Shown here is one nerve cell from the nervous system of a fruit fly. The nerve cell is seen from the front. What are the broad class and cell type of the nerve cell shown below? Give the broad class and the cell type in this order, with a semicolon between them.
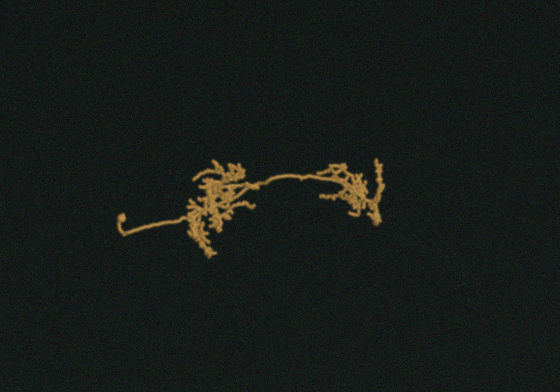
central-brain intrinsic neuron; LAL104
